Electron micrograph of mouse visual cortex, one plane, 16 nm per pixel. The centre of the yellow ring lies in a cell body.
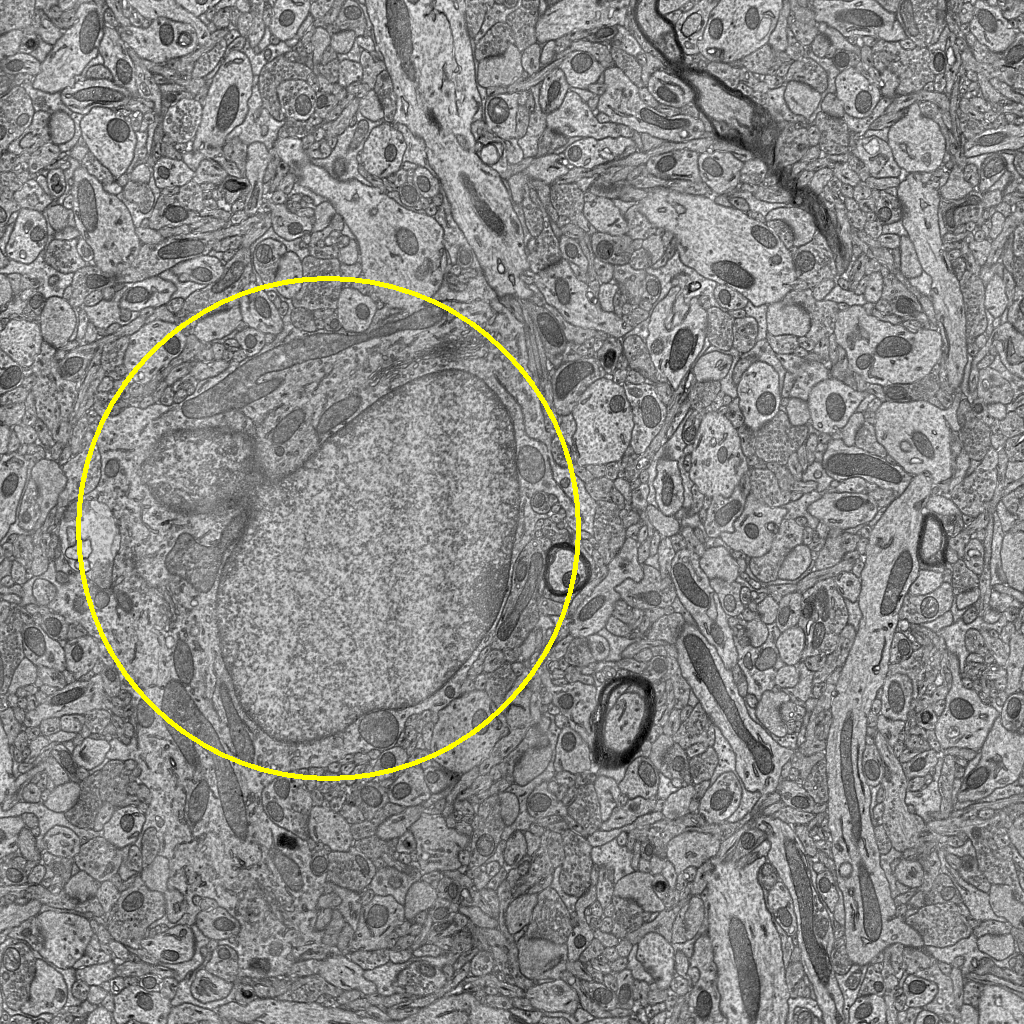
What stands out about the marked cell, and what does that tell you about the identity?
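Look first at the nucleus: a large oval filling most of the cell body profile, and the whole of it sits inside the ring. Follow its outline and you will find it smooth, apart from one deep notch at the upper left. Now find the Golgi stack in the cytoplasm, just above the upper right of the nucleus. This cell is an astrocyte.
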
